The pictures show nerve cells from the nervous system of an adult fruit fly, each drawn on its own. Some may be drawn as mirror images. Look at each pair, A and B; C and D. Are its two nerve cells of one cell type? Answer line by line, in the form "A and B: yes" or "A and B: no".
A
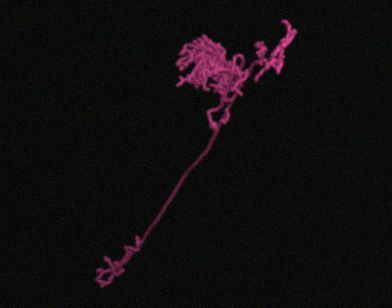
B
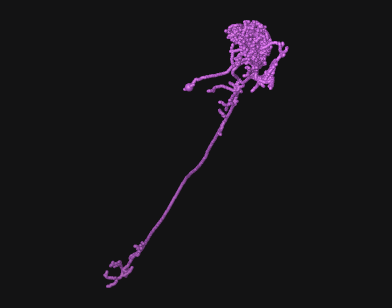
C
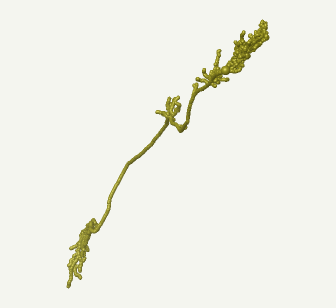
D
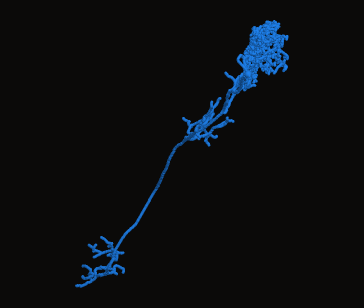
A and B: yes
C and D: yes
